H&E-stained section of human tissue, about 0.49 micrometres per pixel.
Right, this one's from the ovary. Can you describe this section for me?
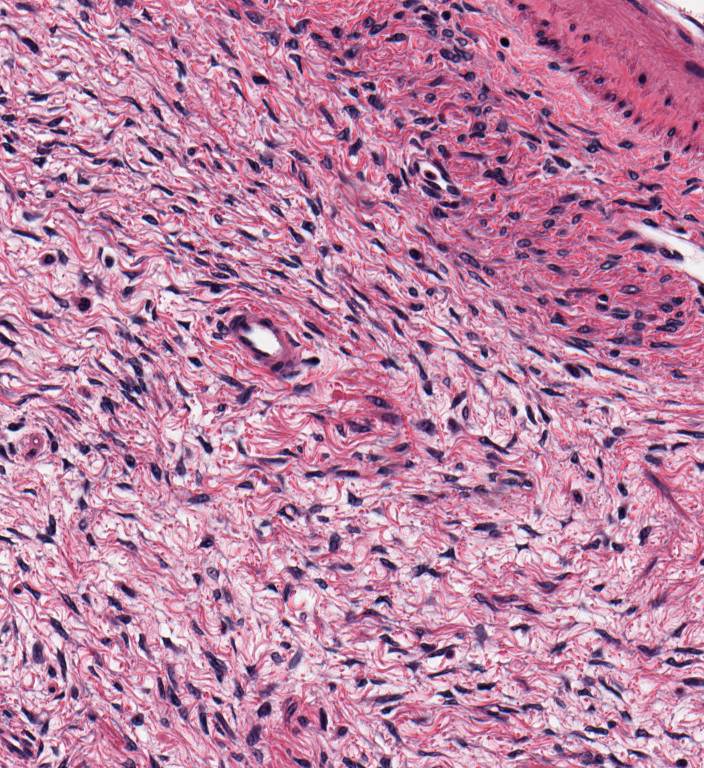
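Spindle cell nuclei dark, slender, often wavy or curved. Collagen fibres thin and wavy, pale spaces between. Small vessel, empty white lumen, just left of centre. Top right corner: band of denser, deeper pink tissue with elongated nuclei along the field edge.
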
